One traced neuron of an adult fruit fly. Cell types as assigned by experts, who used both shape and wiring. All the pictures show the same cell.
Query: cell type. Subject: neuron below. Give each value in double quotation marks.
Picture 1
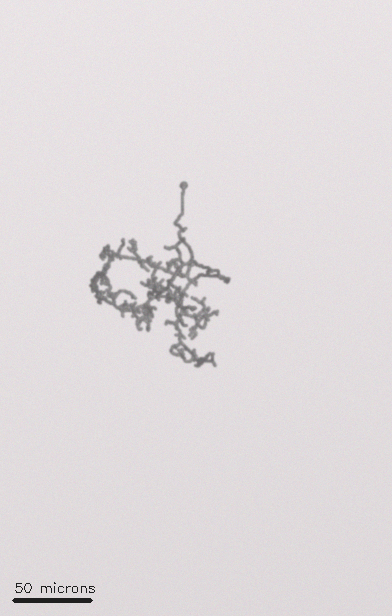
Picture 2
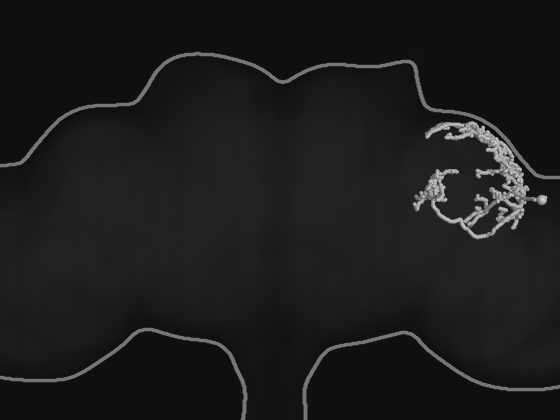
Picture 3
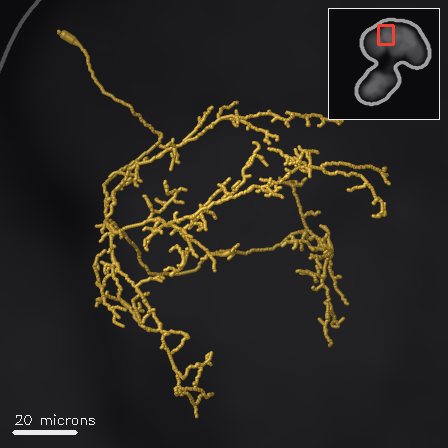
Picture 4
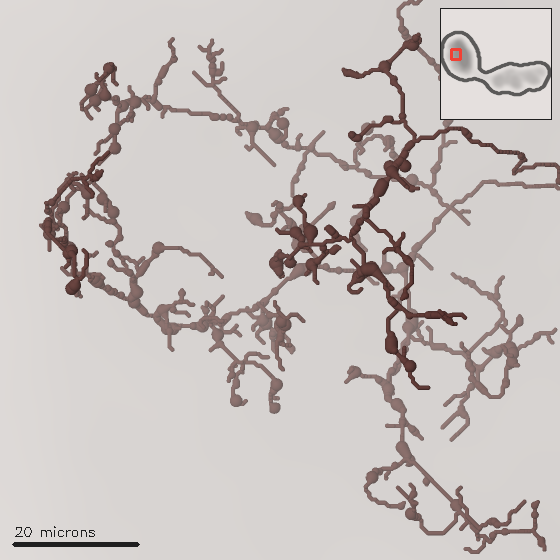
"AVLP394"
